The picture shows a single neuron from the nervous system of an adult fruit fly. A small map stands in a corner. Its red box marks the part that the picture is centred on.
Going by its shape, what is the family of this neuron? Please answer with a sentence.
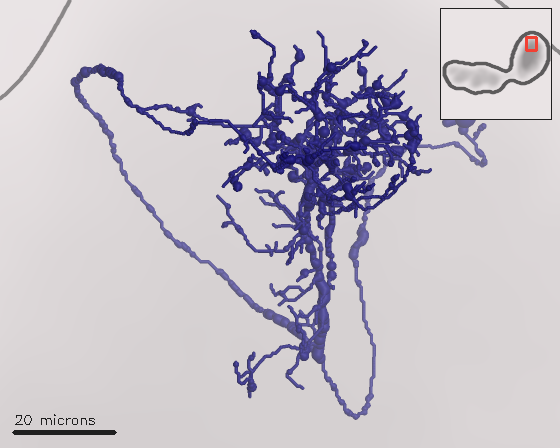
The family is hemilineage LHl1.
